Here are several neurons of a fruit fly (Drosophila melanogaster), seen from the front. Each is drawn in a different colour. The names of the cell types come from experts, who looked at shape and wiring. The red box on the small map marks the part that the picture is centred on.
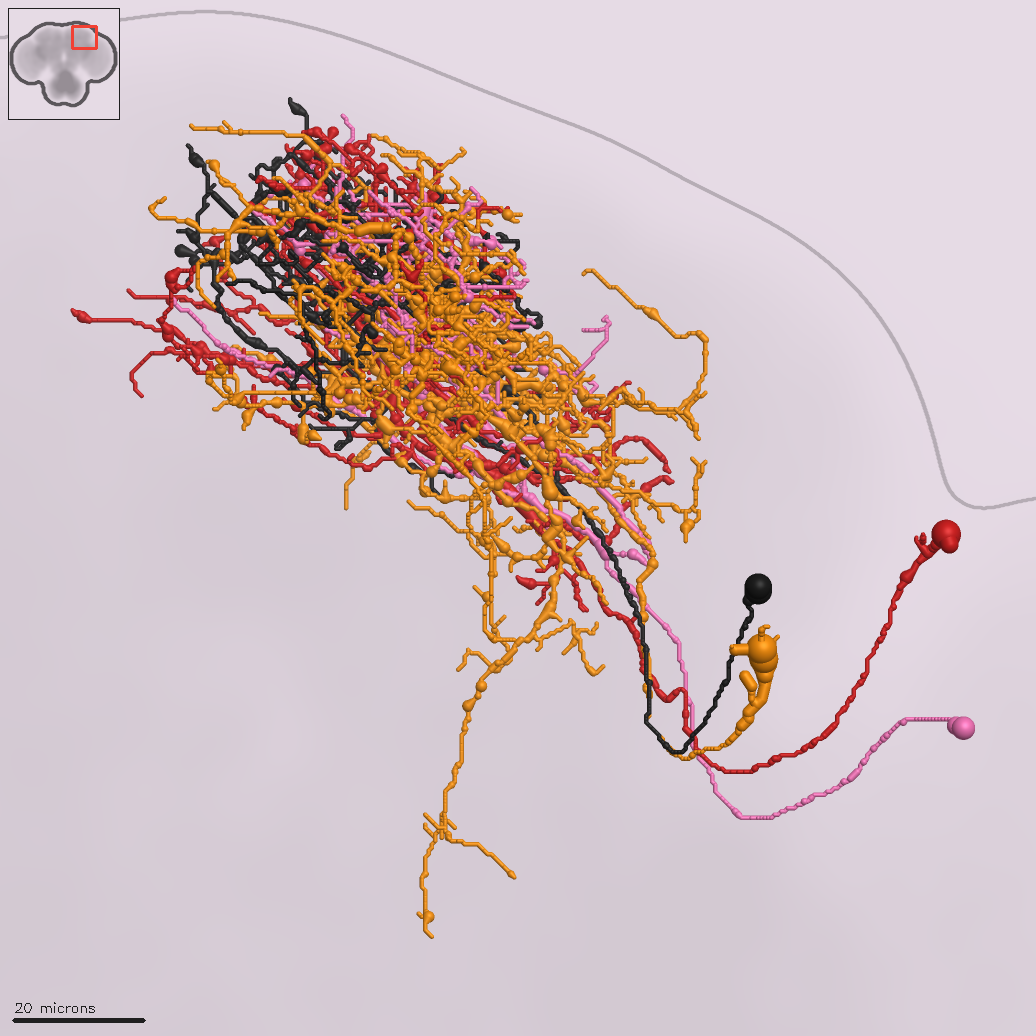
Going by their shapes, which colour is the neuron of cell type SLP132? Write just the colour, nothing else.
orange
